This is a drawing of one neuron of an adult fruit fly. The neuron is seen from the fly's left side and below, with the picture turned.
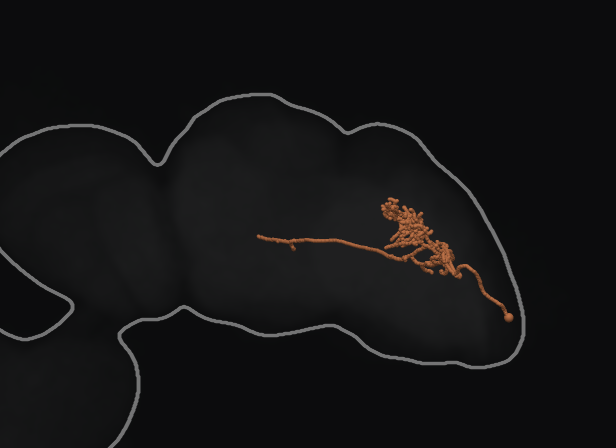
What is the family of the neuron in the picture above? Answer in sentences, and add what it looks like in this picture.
Its family is hemilineage LHl1. It is a central-brain intrinsic neuron. The cell body is at the lower right of the picture. As drawn here it is wider than it is tall.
